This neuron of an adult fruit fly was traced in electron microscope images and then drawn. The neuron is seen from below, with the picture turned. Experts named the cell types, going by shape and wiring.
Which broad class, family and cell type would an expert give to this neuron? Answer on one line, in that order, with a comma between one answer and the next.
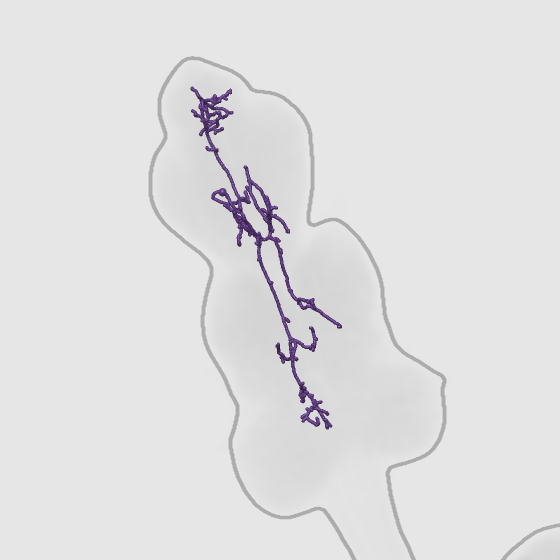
nerve-cord intrinsic neuron, hemilineage 23B, IN23B035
